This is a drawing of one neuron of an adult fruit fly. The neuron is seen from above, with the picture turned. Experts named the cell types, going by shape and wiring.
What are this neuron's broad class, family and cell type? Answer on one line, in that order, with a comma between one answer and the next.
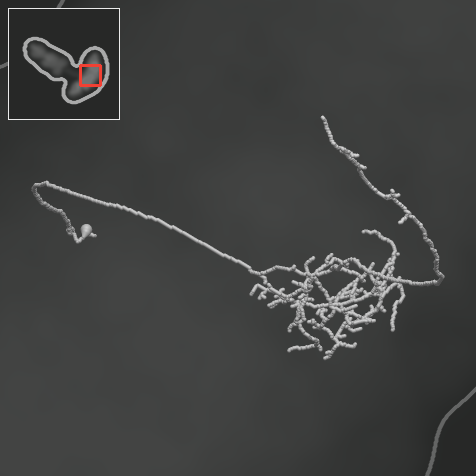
central-brain intrinsic neuron, hemilineage LB5, PRW043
